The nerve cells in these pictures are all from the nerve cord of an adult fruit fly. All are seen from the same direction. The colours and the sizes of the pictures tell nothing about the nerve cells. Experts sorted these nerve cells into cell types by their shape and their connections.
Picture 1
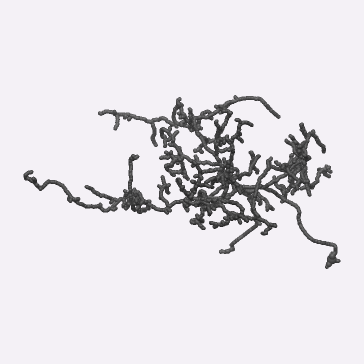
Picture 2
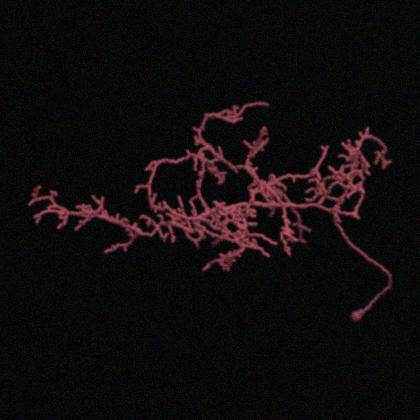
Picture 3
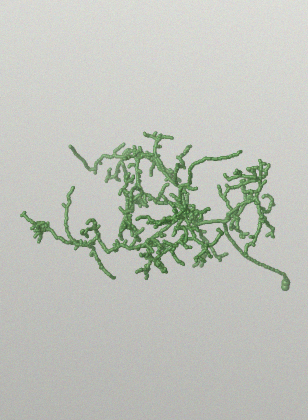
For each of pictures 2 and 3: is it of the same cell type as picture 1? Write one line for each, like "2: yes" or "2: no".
2: no
3: yes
